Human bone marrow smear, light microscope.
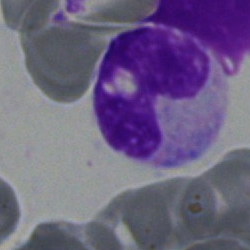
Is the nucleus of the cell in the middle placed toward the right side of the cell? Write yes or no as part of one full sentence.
No, the nucleus is shifted toward the left rather than the right.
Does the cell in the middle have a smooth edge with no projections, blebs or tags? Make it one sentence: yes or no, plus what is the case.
Yes, the cell has an outline that is smooth instead of rough.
